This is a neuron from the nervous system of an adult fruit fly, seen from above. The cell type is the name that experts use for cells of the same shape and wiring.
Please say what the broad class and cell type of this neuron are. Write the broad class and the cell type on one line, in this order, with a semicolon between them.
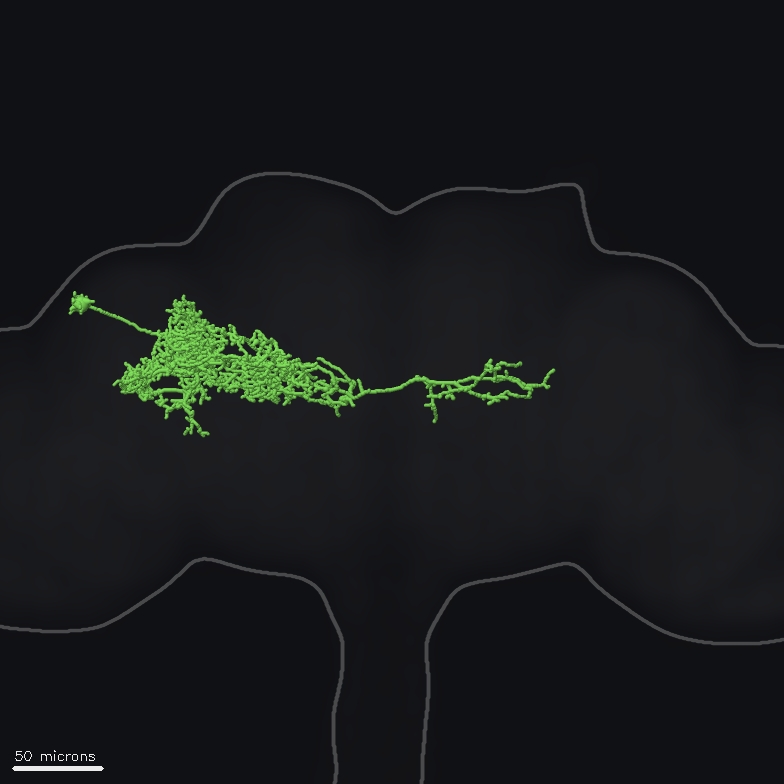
central-brain intrinsic neuron; AVLP712m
